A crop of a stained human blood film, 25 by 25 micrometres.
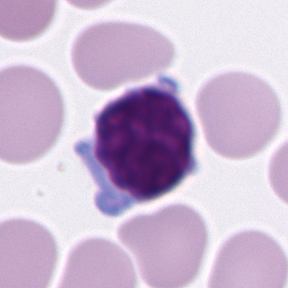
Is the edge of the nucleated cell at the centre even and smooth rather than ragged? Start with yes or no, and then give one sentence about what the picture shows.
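No. An irregular pale blue cytoplasmic projection extends from the lower-left edge of the cell.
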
